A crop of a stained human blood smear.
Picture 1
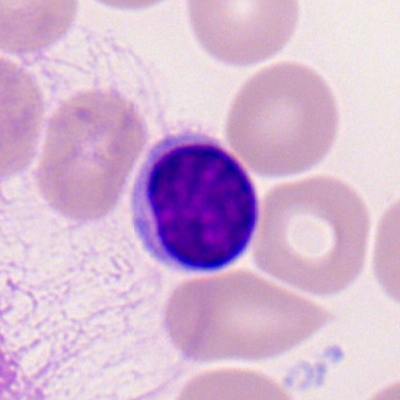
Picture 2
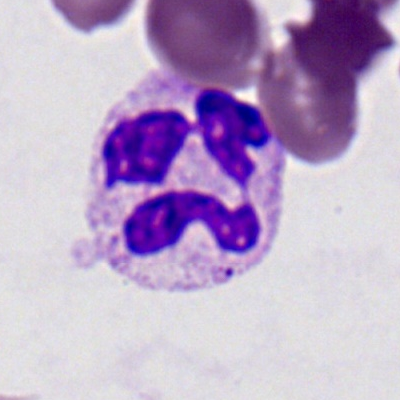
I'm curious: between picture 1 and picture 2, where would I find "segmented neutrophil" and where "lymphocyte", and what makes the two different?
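That's a lymphocyte in picture 1 and a segmented neutrophil in picture 2. What sets picture 2 apart straight away is its nucleus, divided into three separate lobes.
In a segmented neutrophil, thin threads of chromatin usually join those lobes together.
Its cytoplasm is plentiful and pale pinkish-lilac, filled with fine, small lilac granules, while the lymphocyte's cytoplasm shows no granules and no vacuoles at all.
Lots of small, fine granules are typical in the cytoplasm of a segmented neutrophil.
Where the two agree is the chromatin: dense, dark purple and coarsely clumped in both, with no nucleoli to be seen.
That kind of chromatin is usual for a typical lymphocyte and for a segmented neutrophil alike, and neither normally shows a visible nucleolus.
Apart from that, the lymphocyte has a round, smooth outline with red cells pressing on its right and lower sides, and the segmented neutrophil has a small rounded bleb sticking out at its lower left edge.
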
